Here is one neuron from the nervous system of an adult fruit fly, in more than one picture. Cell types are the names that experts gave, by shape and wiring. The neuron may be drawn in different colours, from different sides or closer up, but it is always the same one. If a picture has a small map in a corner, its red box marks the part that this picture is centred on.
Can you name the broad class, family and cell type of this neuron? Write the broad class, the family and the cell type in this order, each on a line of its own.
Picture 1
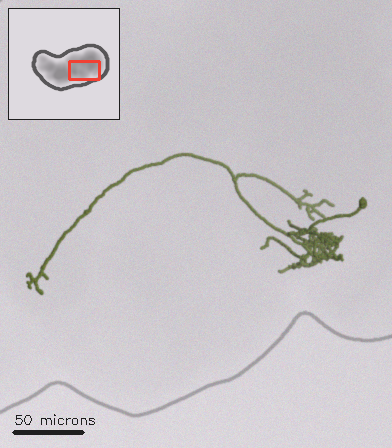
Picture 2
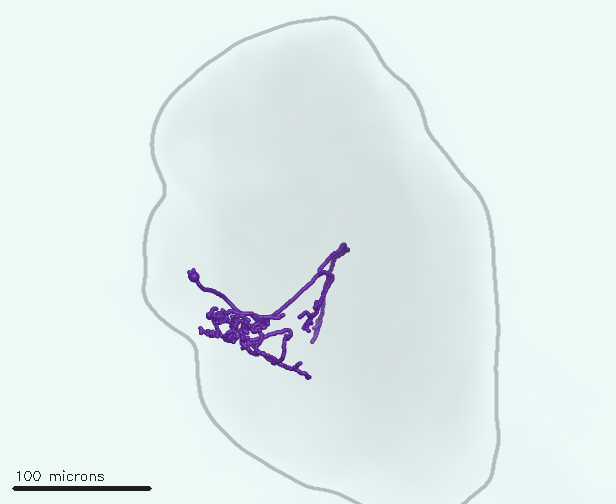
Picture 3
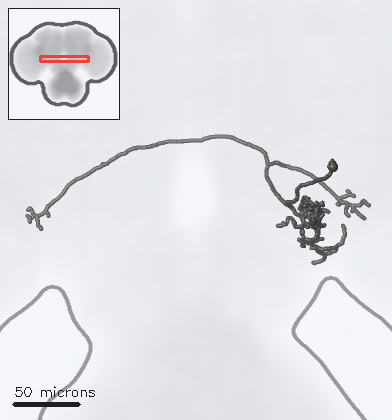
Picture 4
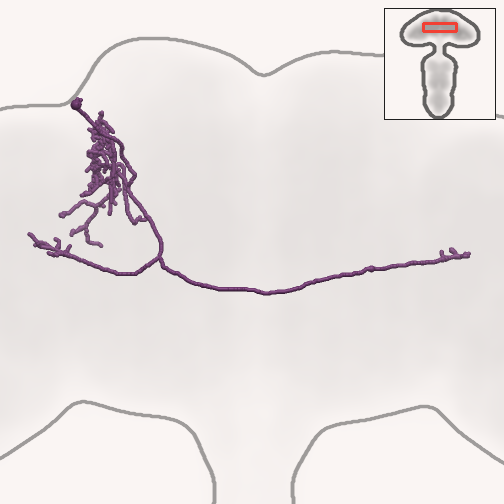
central-brain intrinsic neuron
hemilineage ALl1_ventral
CB1078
